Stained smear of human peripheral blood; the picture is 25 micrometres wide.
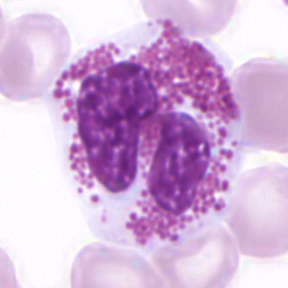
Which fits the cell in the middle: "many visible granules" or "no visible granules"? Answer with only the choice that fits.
Many visible granules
